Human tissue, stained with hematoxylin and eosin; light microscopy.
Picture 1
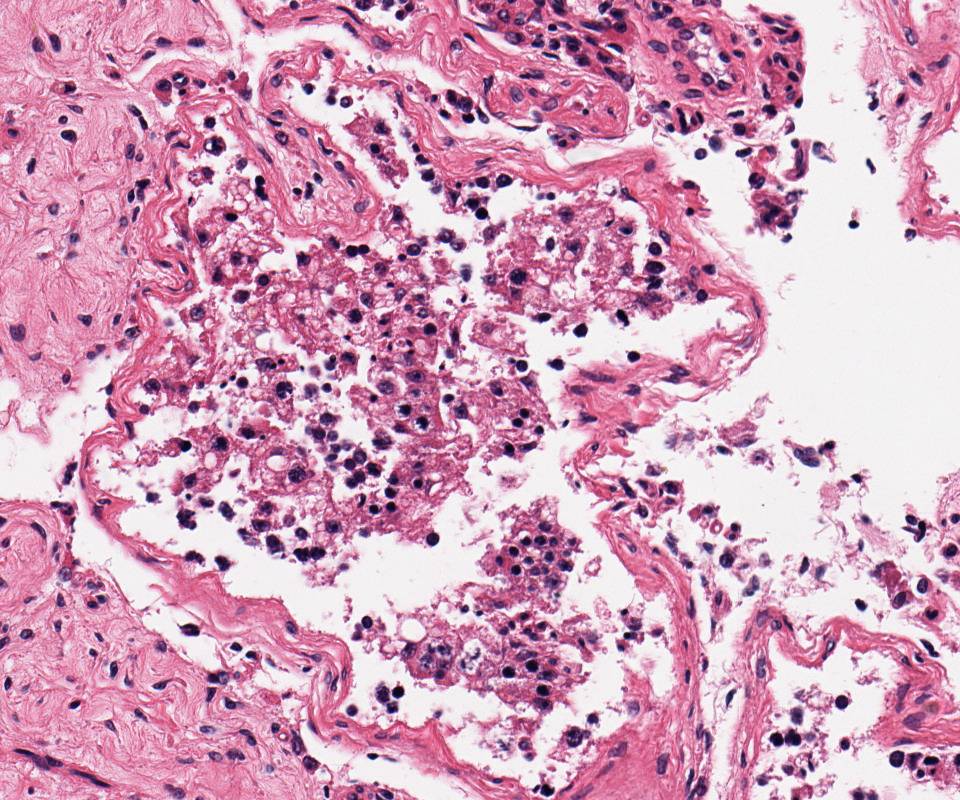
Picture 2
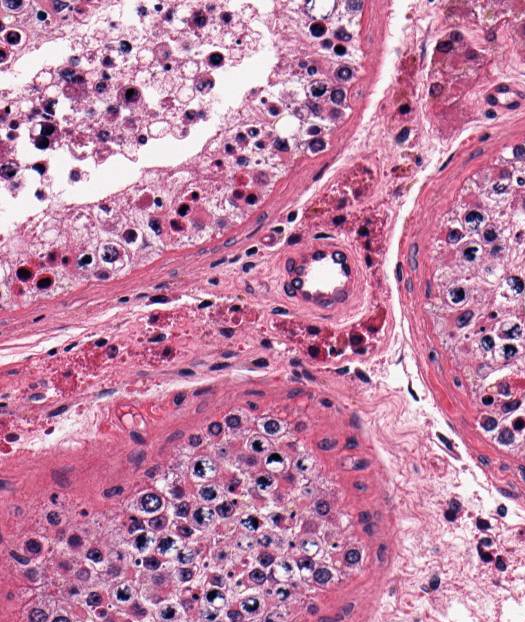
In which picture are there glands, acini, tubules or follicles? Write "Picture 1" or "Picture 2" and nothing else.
Picture 2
